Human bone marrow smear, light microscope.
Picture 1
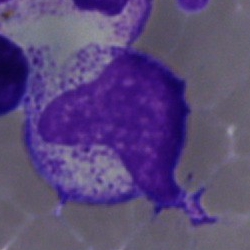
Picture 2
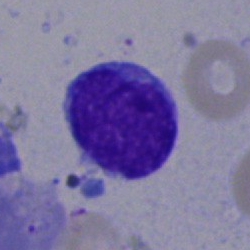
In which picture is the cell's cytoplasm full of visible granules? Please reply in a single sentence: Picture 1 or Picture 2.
In picture 1, the cytoplasm of the cell holds many visible granules.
